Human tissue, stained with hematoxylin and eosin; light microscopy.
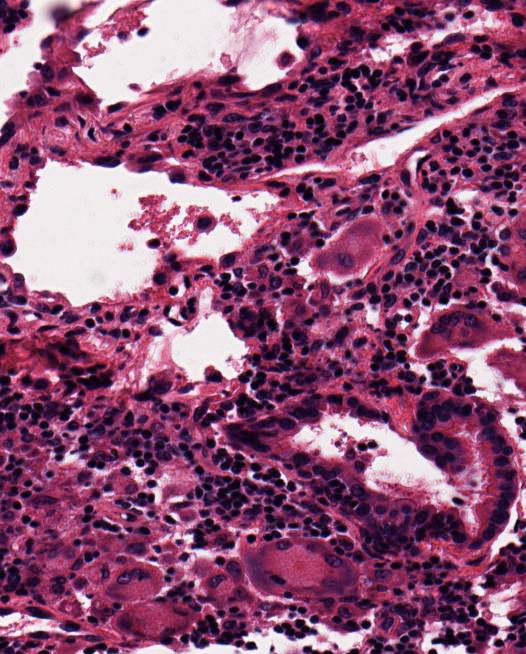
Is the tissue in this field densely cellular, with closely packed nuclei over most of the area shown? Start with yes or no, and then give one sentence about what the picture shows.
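Yes. Small dark round lymphocytes are densely packed across most of the field.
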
